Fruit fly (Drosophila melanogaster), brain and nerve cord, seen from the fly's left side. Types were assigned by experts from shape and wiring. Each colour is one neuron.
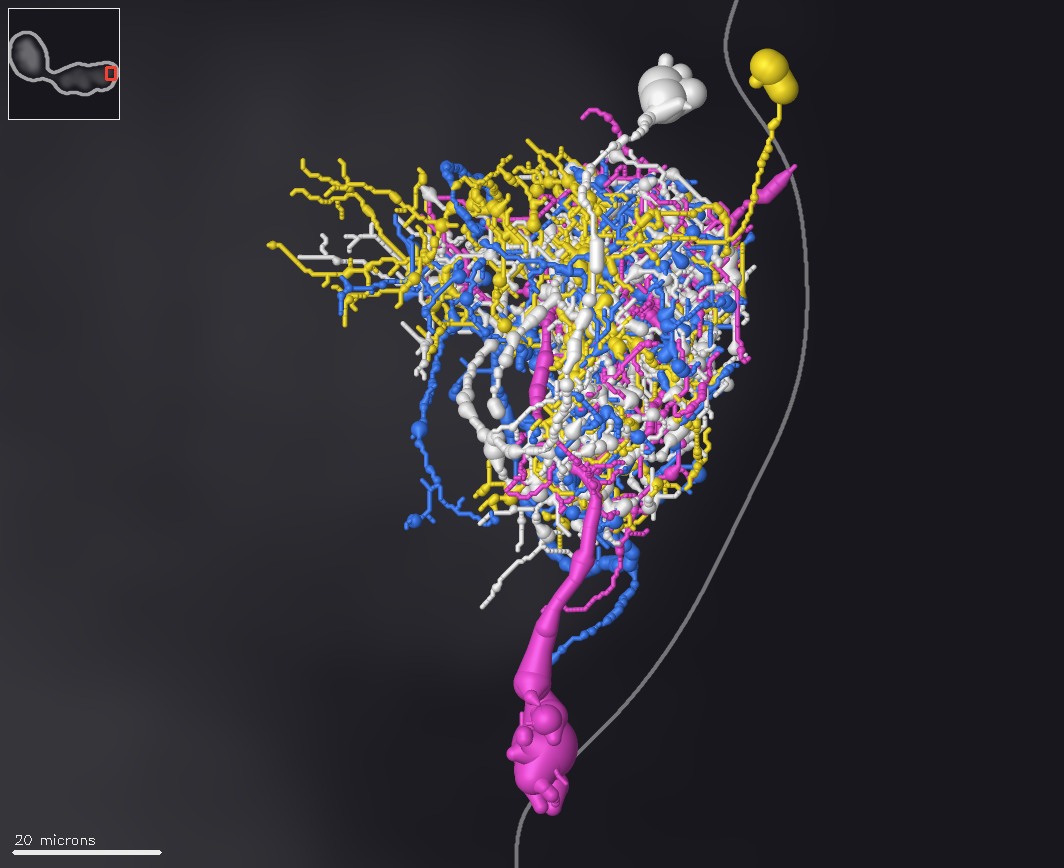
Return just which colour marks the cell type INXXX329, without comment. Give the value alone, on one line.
blue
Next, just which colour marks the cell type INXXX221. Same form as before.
white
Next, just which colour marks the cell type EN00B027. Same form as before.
magenta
